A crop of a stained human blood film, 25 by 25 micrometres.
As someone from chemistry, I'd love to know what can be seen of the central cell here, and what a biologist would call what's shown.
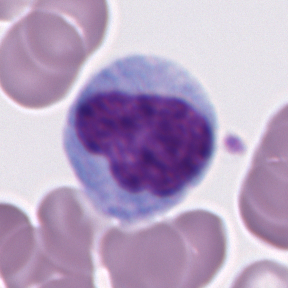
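The nucleus here is broad, and its lower border carries a notch; no distinct nucleolus shows within it. Surrounding it is pale grey-blue cytoplasm that holds no coarse granules. This cell is a monocyte.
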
